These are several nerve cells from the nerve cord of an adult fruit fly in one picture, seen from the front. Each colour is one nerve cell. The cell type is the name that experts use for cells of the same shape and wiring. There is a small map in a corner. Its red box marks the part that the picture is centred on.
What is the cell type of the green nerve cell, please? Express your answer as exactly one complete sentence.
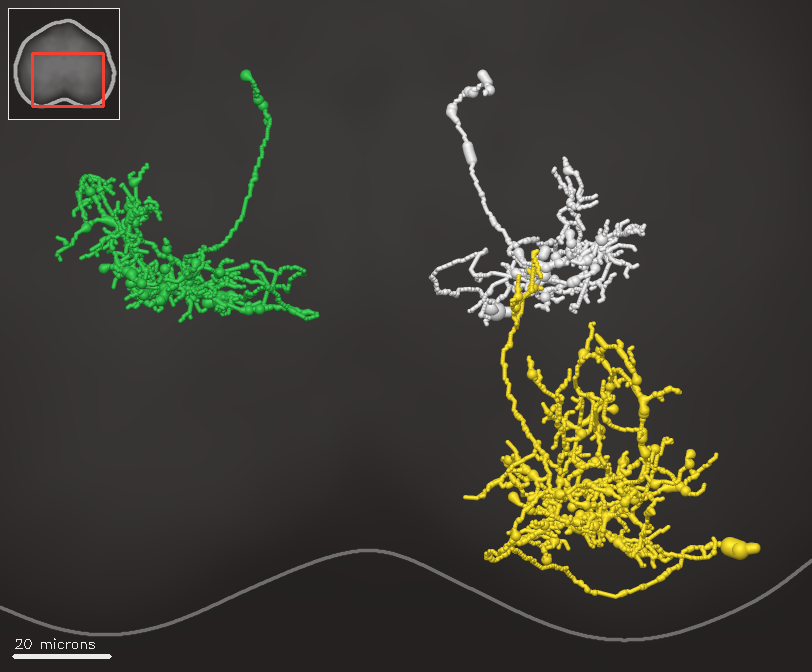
Belonging to the cell type IN01B060 is this nerve cell.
